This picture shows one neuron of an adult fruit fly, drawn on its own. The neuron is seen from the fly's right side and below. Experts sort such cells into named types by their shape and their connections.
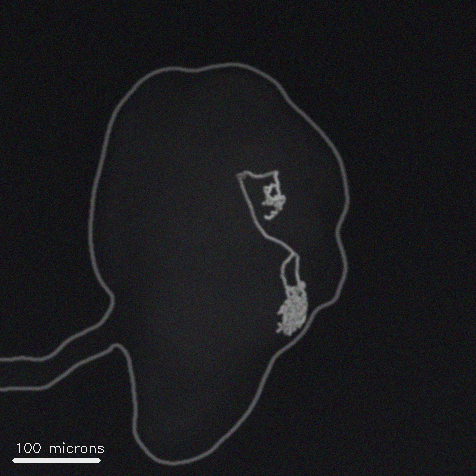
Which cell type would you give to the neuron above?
AVLP194_c1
